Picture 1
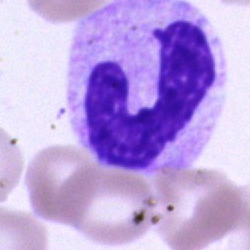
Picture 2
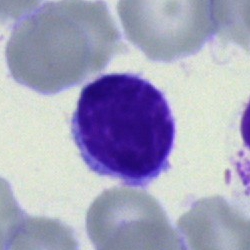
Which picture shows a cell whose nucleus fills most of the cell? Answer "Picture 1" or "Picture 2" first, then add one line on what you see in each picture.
Picture 2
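Picture 1: The cytoplasm is plentiful and pale lilac.
Picture 2: A scant rim of pale blue cytoplasm shows mainly along the lower-left edge.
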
